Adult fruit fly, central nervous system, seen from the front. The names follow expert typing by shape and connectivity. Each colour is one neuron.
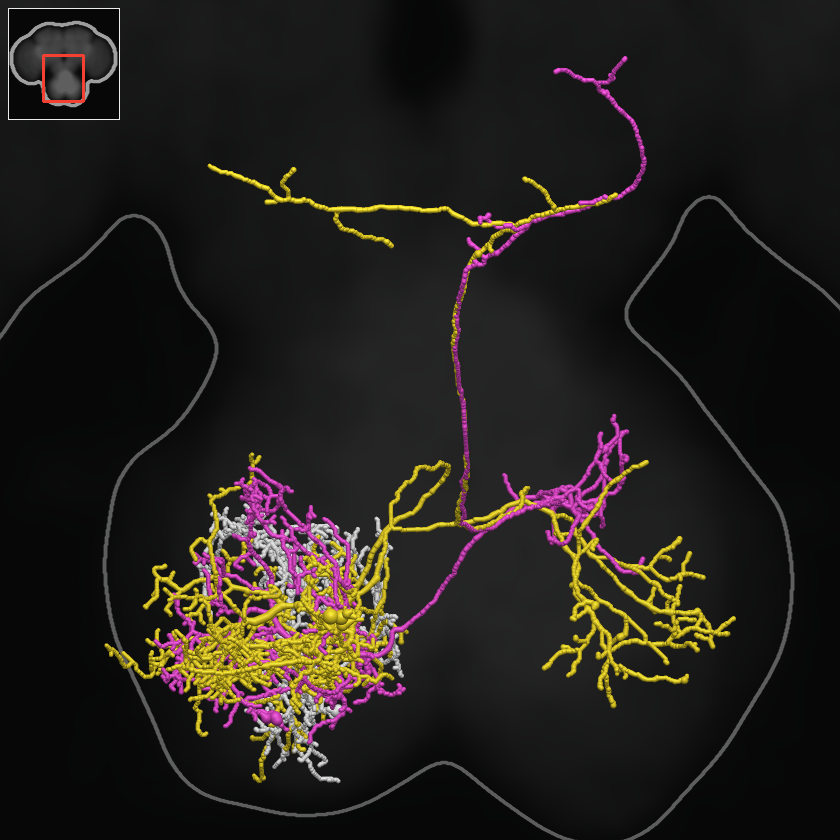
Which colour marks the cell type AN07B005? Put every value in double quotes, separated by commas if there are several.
"yellow"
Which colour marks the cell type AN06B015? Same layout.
"magenta"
